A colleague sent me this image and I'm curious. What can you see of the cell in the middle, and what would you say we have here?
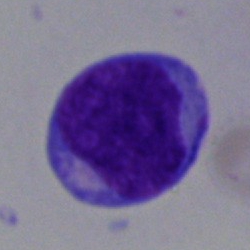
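The outline looks round to slightly oval, and smooth. A large nucleus fills most of the cell. Its chromatin is deep purple and finely mottled, not in coarse dark blocks. Lower left, beside the nucleus, the cytoplasm has a paler, nearly clear zone. A blast, then.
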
